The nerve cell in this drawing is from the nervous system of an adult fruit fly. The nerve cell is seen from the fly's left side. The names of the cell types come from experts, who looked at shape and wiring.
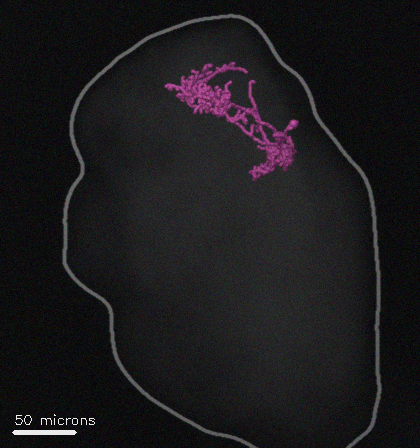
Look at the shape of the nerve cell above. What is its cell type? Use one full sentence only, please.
A cell of type SMP313 is what this neuron is.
